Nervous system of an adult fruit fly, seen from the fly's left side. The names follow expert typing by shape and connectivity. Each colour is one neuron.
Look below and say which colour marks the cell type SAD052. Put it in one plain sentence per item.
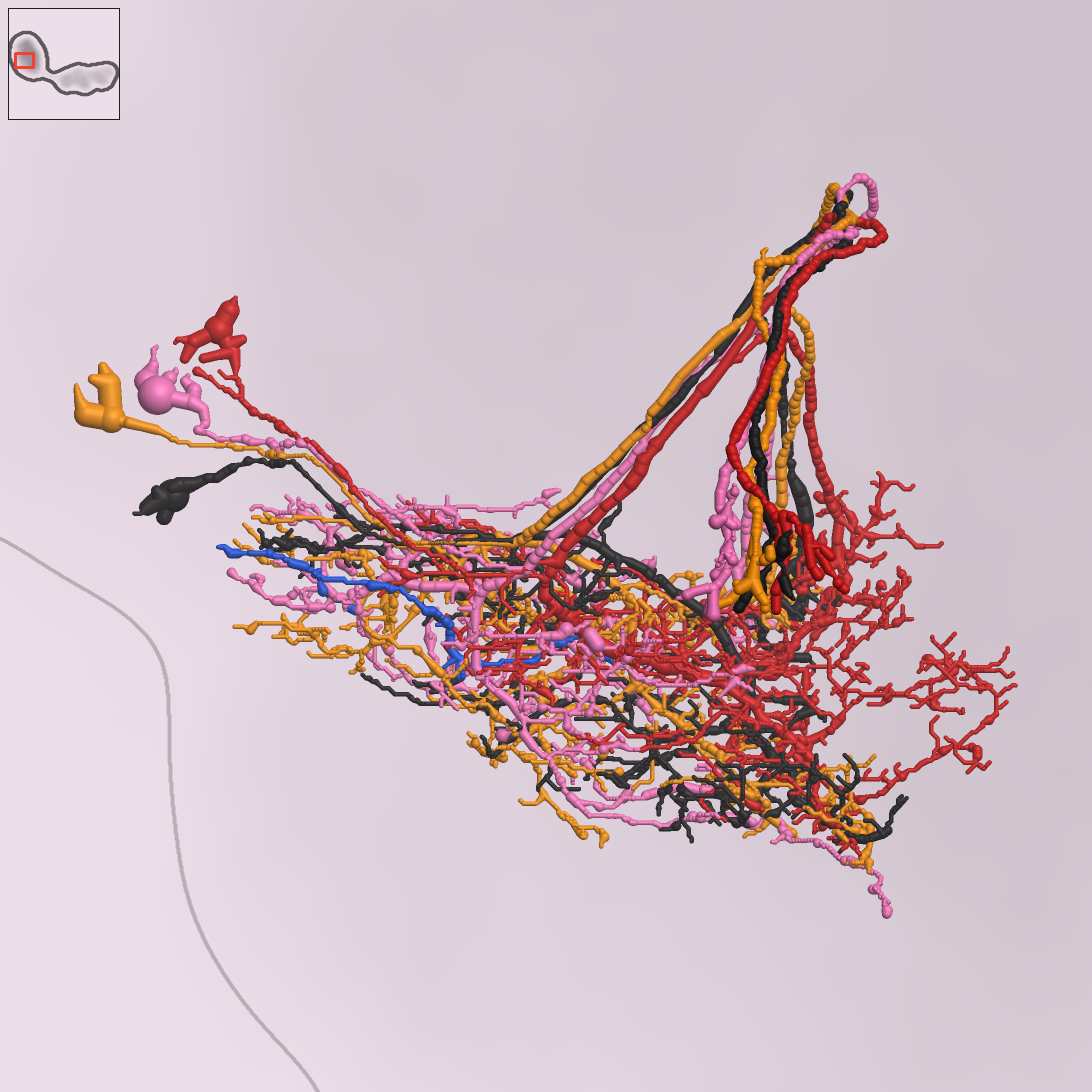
The colour is black.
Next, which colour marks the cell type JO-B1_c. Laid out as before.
The colour is blue.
